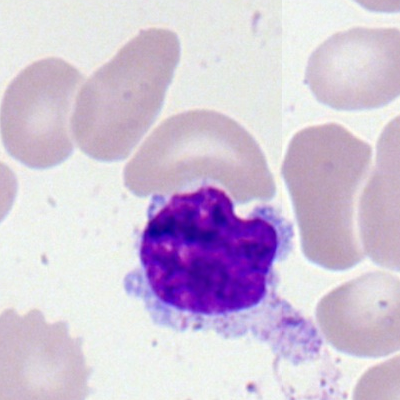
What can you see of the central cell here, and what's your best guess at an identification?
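Most of the cell is filled by the nucleus, which has a notch in its upper right edge. The cytoplasm forms only a scant pale blue-grey rim, and its edge is ragged, with fragments trailing to the lower right. Answer: lymphocyte.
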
